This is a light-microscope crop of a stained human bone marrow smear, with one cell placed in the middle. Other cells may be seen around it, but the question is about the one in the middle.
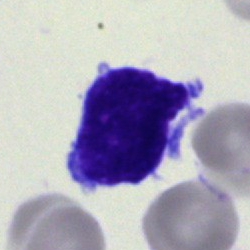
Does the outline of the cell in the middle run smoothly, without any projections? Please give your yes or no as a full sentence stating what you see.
No, there is a ragged or frayed outline, or projections, blebs or tags, on this cell.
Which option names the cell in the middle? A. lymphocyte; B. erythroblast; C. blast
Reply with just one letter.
C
